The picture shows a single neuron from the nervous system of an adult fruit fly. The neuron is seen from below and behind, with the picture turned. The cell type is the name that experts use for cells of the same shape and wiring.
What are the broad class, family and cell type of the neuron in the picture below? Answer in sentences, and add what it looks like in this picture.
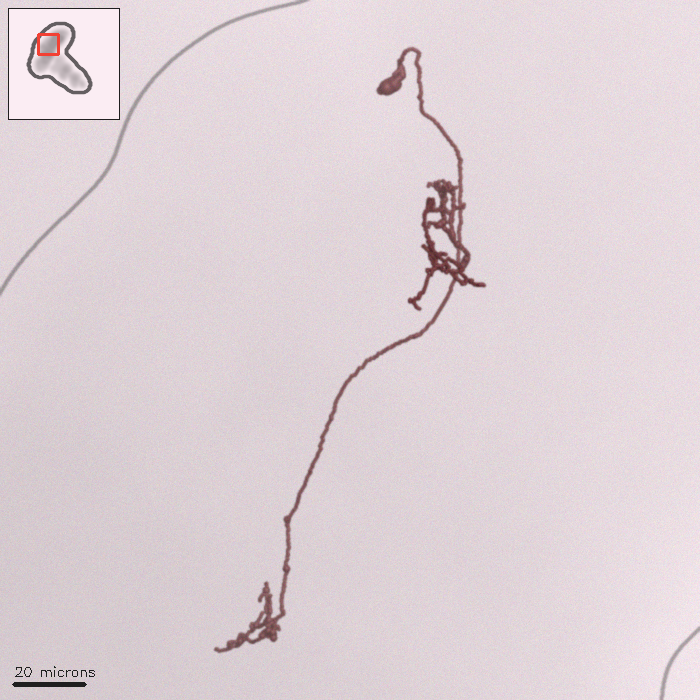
It is a central-brain intrinsic neuron. Its family is hemilineage AOTUv3_ventral. Its cell type is LAL087. The cell body can be seen at the top of the picture. By the scale bar it is about 170 microns tall in this view.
